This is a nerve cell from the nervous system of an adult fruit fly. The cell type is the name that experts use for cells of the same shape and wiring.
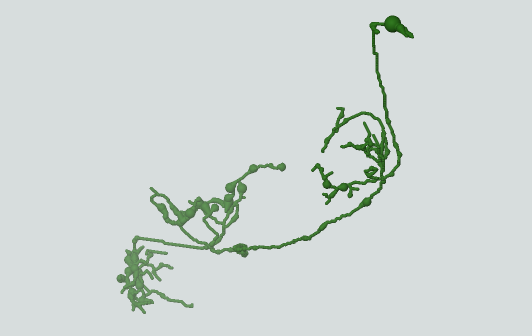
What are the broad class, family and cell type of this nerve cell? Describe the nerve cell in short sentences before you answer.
Its cell body lies at the upper right of the picture. Dozens of branch ends can be seen. It is a central-brain intrinsic neuron. The name of its family is class CX. It is of cell type PFNm_b.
